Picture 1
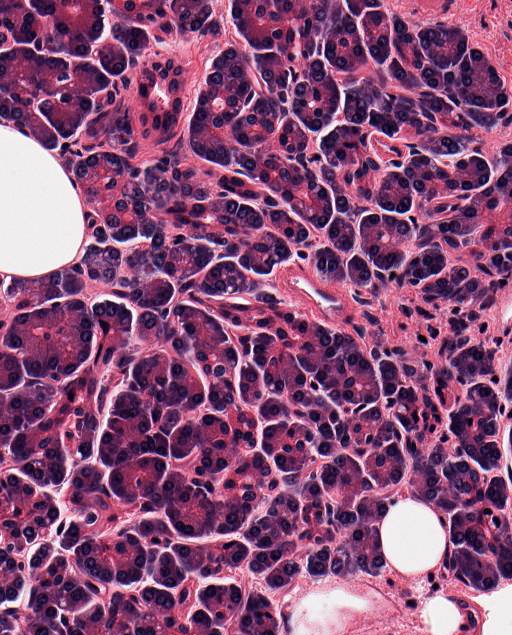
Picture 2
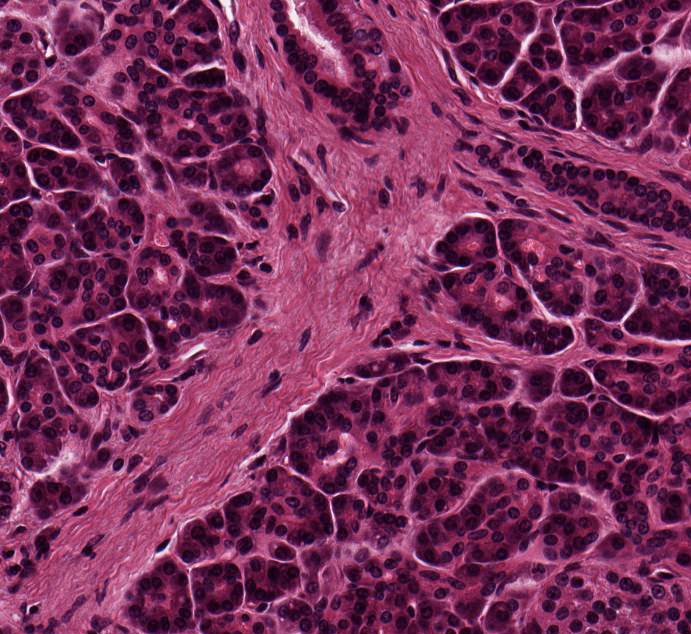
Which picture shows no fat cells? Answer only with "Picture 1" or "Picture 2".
Picture 2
